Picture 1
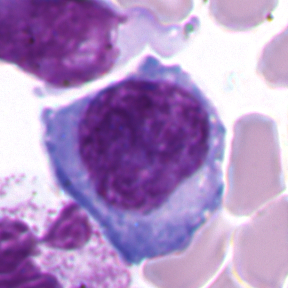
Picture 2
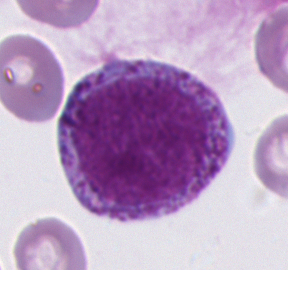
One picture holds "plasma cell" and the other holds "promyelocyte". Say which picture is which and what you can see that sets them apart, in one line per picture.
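In picture 1 we see a plasma cell: A small rounded bulge of cytoplasm projects from the top edge of the cell.
In picture 2 we see a promyelocyte: The cell outline is roughly round with a smooth edge.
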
